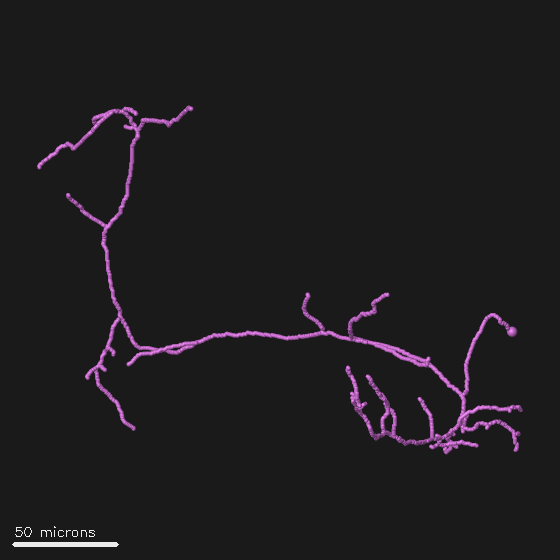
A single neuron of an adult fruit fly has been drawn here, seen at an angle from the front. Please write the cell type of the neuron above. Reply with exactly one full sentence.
This neuron counts as a member of the cell type WED168.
